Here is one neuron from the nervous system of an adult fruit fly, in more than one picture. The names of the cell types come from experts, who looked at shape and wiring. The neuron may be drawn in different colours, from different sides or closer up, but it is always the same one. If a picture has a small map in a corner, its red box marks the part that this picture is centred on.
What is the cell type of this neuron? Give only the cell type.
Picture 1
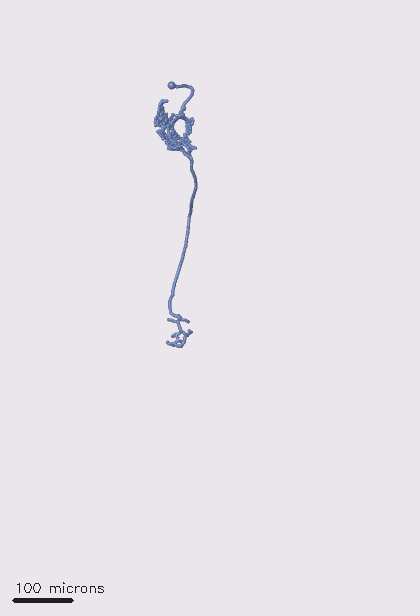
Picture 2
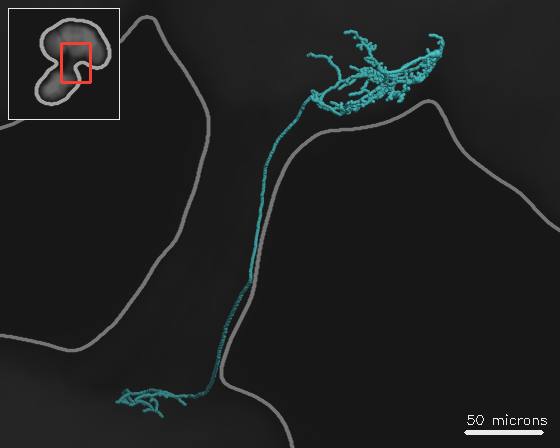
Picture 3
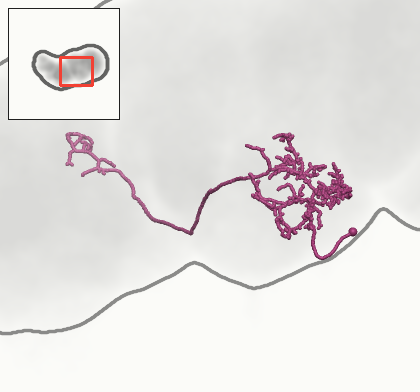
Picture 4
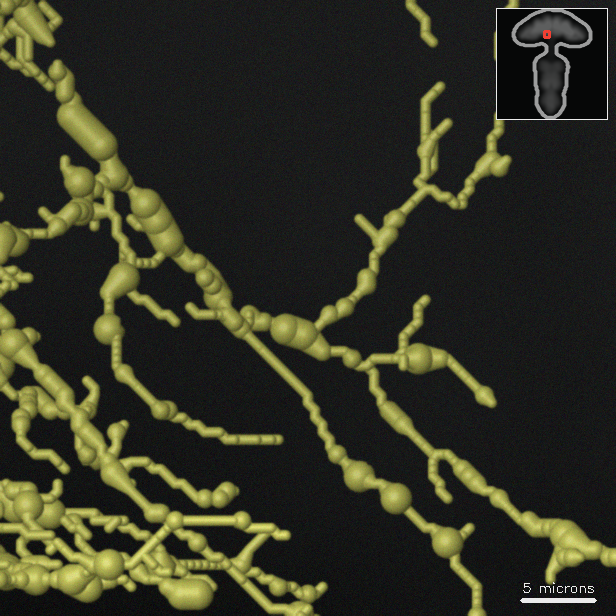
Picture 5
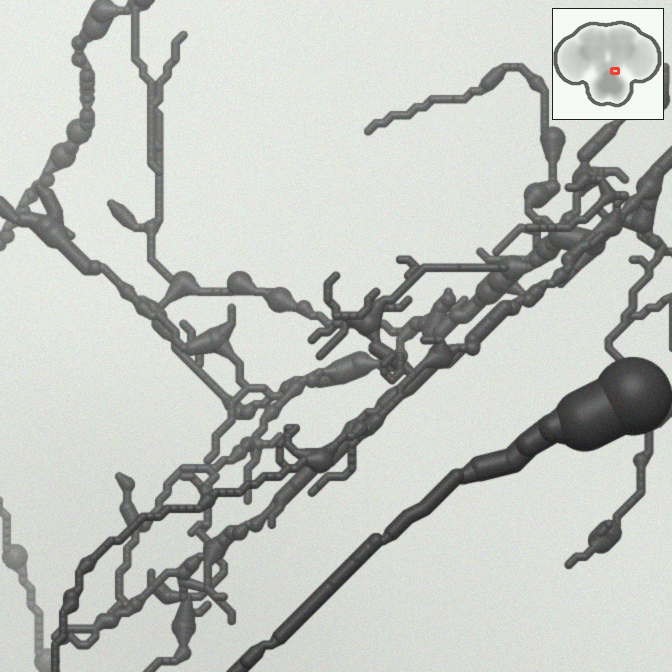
DNg12_h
